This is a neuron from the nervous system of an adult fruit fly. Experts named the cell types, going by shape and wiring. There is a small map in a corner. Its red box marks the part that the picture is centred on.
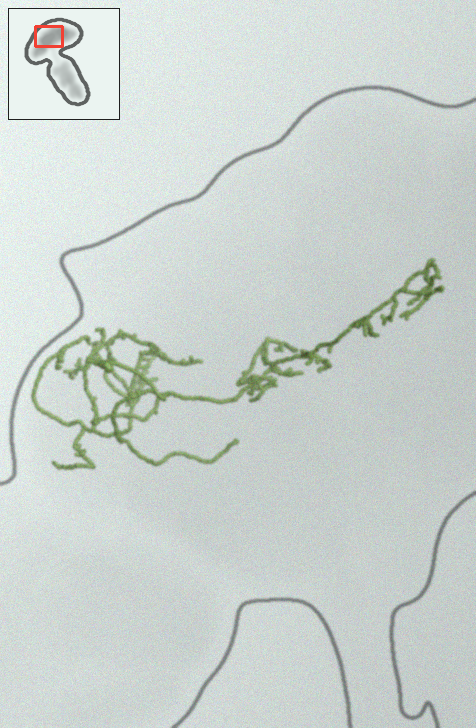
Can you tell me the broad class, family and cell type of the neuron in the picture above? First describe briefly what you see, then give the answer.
It lies in the brain. Its cell body lies on the left of the picture. It is a central-brain intrinsic neuron. Its family is hemilineage LALa1_anterior. It is of cell type AVLP256.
